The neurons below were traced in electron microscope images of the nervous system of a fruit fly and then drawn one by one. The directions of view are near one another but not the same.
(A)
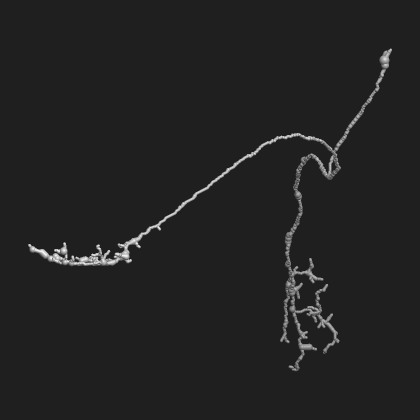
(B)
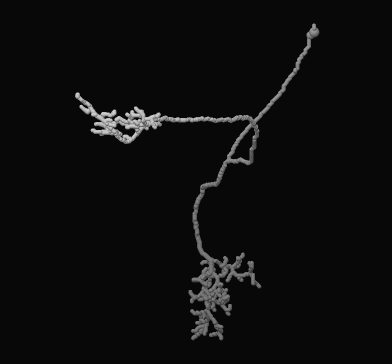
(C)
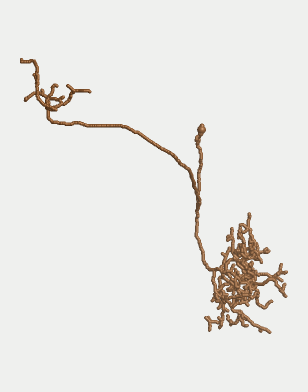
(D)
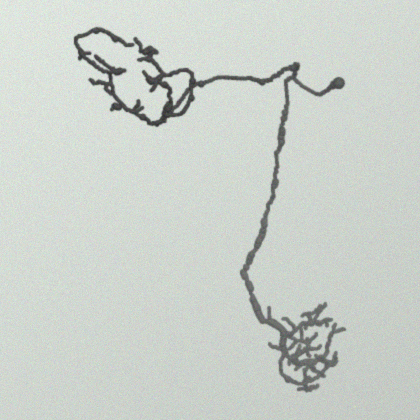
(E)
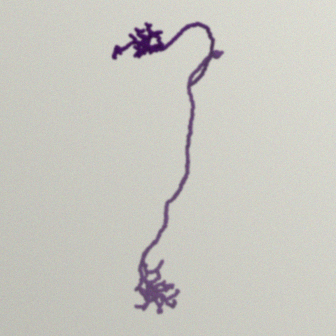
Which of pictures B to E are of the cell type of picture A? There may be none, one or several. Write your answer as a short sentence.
Picture B, picture D and picture E are of the same cell type.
